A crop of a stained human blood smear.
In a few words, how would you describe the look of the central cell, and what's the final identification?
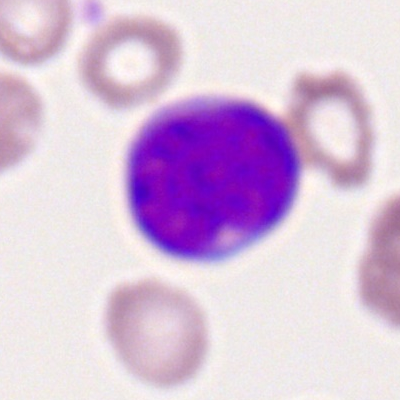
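First, the outline: round and smooth. Second, the cytoplasm: only a very thin rim is visible around the nucleus, and it is blue. Third, the chromatin: deep purple, mottled with a few paler patches. Last, the name: this central cell is a myeloblast.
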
